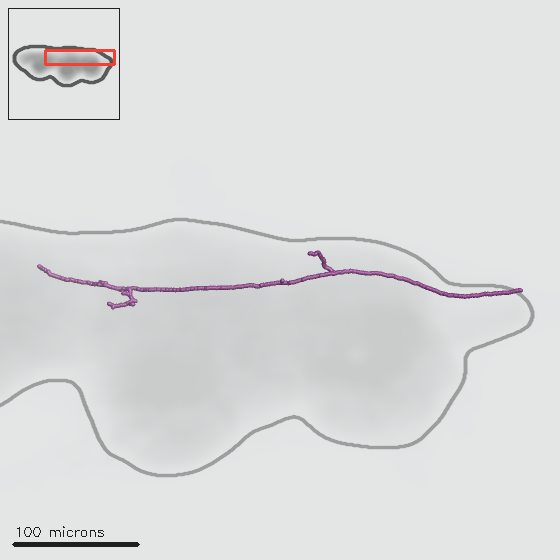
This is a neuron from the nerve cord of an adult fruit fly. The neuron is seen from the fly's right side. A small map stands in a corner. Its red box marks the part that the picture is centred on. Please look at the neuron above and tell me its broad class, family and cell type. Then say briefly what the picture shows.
Its broad class is descending neuron. Its family is hemilineage PSp2. The cell type is DNp17. The drawing shows no cell body. From left to right in the picture it spans about 400 microns.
